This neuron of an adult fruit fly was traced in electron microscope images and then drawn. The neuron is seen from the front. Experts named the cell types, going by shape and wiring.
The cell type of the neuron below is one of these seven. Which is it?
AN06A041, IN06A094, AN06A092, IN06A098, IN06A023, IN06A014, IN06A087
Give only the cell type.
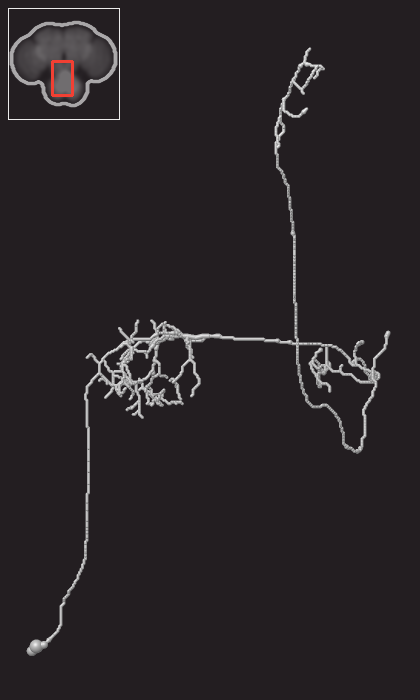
AN06A092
